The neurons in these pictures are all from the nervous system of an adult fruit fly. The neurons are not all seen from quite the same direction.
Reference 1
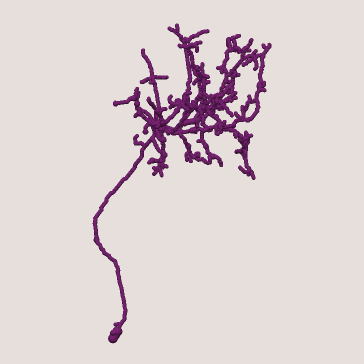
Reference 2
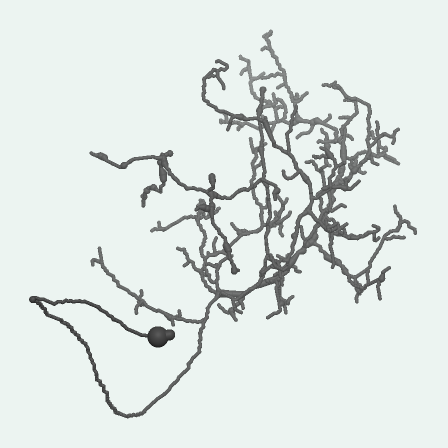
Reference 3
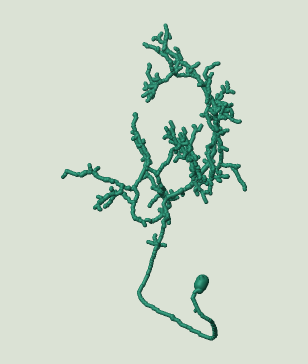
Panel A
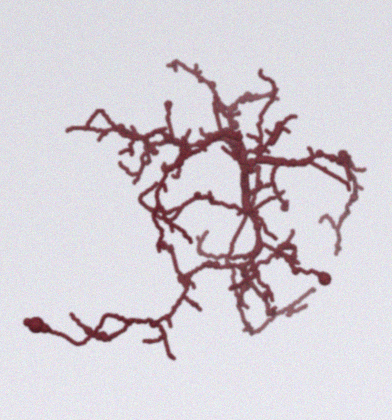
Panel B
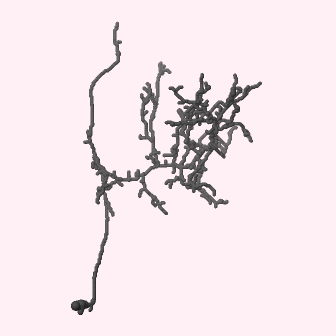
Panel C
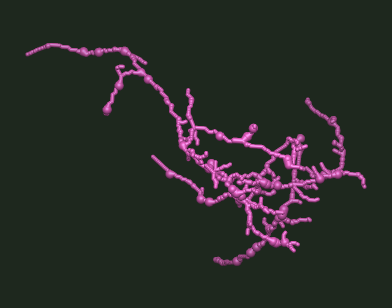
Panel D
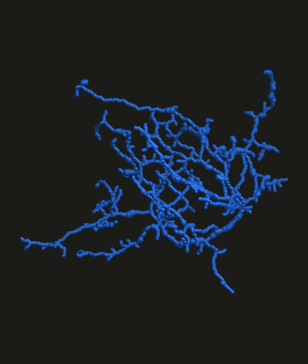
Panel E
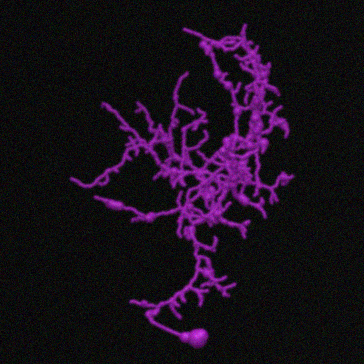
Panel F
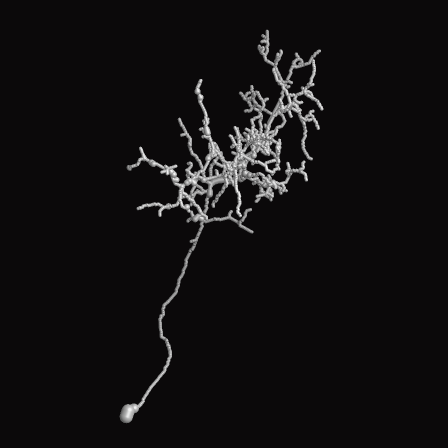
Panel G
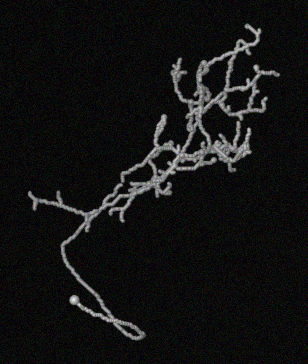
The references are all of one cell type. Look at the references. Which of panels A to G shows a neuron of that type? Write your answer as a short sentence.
The neuron in panel F is of the same cell type.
